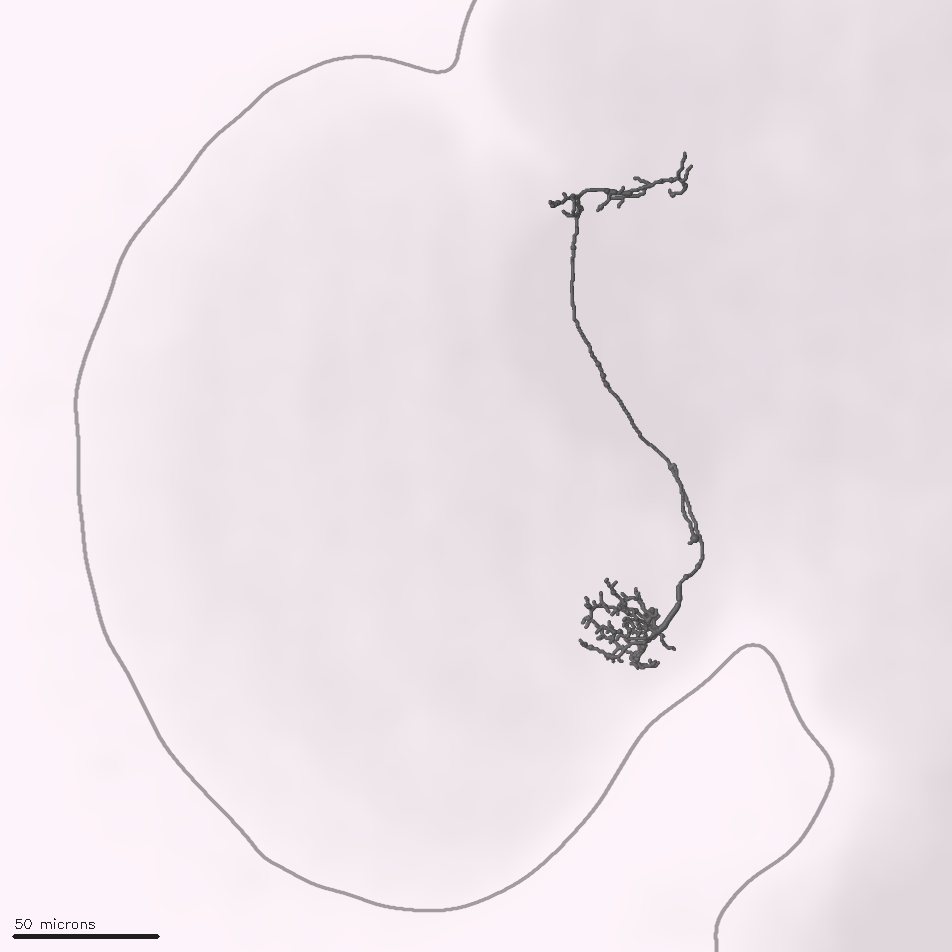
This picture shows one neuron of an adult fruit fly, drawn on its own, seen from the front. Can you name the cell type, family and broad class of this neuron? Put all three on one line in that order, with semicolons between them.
LC16; hemilineage VPNv2; visual projection neuron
